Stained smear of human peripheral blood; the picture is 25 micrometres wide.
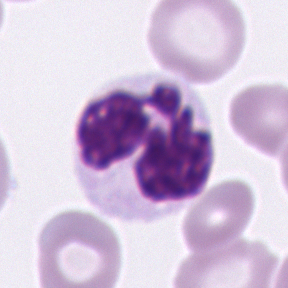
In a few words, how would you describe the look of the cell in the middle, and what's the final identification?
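Notice the round, smooth outline. The nucleus forms two large lobes joined by a narrow strand near the top. Its chromatin is dark purple and coarsely clumped. Pale lilac cytoplasm is widest along the lower left, and the cell is about 13 micrometres across. You are looking at a segmented neutrophil.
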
